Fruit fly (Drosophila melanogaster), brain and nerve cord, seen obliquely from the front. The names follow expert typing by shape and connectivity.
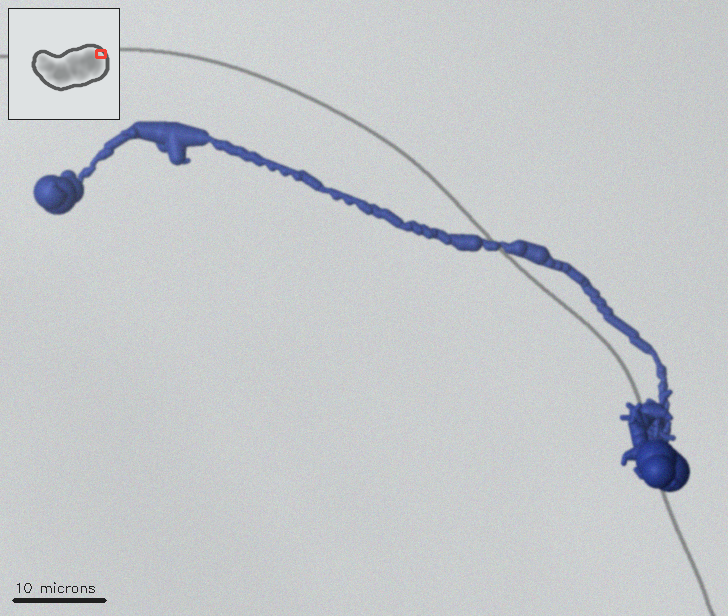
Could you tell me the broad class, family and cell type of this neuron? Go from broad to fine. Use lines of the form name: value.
broad class: optic-lobe intrinsic neuron
family: L
cell type: L1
